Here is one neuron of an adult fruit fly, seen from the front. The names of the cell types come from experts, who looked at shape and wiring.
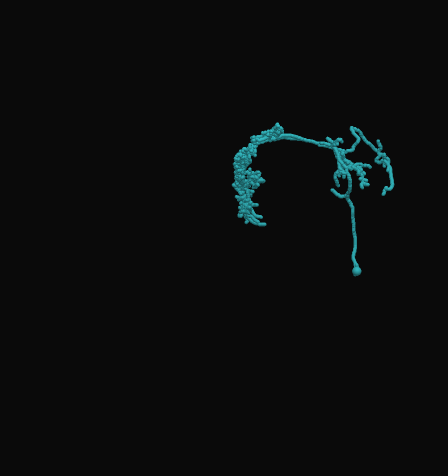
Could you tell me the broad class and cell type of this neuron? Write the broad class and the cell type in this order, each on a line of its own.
central-brain intrinsic neuron
ATL043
